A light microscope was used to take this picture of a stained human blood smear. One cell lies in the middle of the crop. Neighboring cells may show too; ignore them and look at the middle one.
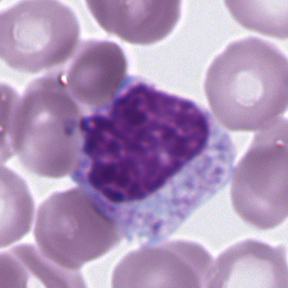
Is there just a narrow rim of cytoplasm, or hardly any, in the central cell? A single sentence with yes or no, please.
No, its cytoplasm is plentiful, not scant.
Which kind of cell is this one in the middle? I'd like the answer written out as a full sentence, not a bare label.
Here the centrally located cell is a myelocyte.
